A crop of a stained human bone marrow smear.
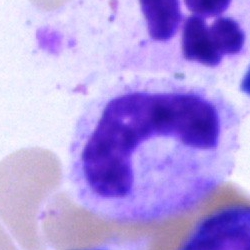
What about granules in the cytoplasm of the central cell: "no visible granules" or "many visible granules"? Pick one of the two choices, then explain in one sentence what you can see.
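Many visible granules. The cytoplasm holds fine pinkish-purple granules.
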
